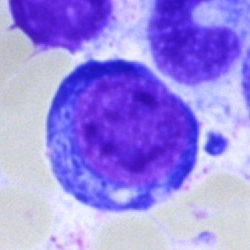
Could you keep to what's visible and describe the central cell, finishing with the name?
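Chromatin purple, with scattered darker clumped patches. Cytoplasm deep blue. Rim wider on left and lower sides than upper right. Small clear vacuole in cytoplasm near bottom edge. Cell: proerythroblast.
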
